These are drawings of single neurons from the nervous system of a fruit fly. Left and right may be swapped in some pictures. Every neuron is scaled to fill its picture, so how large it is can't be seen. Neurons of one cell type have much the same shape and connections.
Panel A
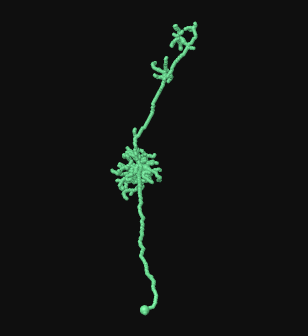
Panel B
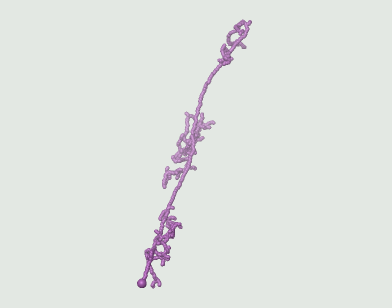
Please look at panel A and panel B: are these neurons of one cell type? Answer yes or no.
no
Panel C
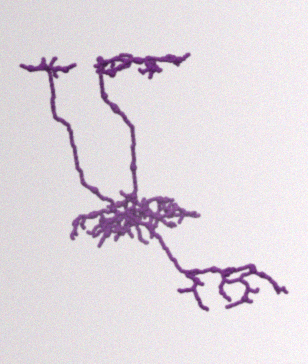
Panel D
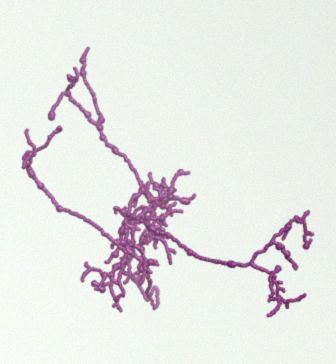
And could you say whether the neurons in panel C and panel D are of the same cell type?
yes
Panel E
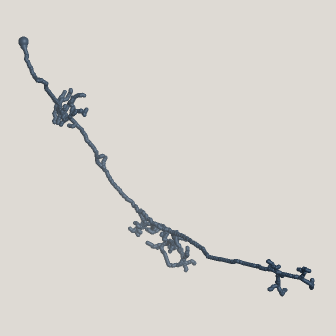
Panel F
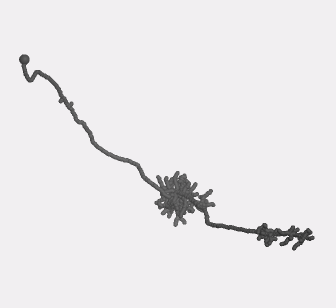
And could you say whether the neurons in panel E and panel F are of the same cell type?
no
